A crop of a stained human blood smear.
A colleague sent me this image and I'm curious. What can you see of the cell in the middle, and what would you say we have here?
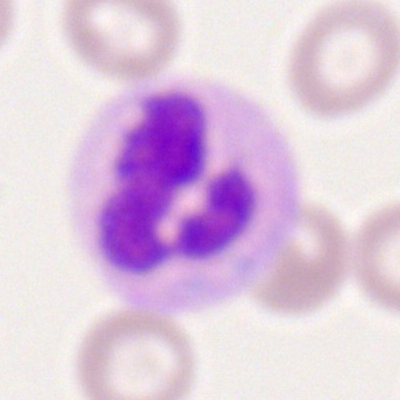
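Three lobes make up the nucleus, and its chromatin is dark purple and densely clumped. Plentiful pale pinkish-lilac cytoplasm surrounds the nucleus. The cell is a segmented neutrophil.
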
